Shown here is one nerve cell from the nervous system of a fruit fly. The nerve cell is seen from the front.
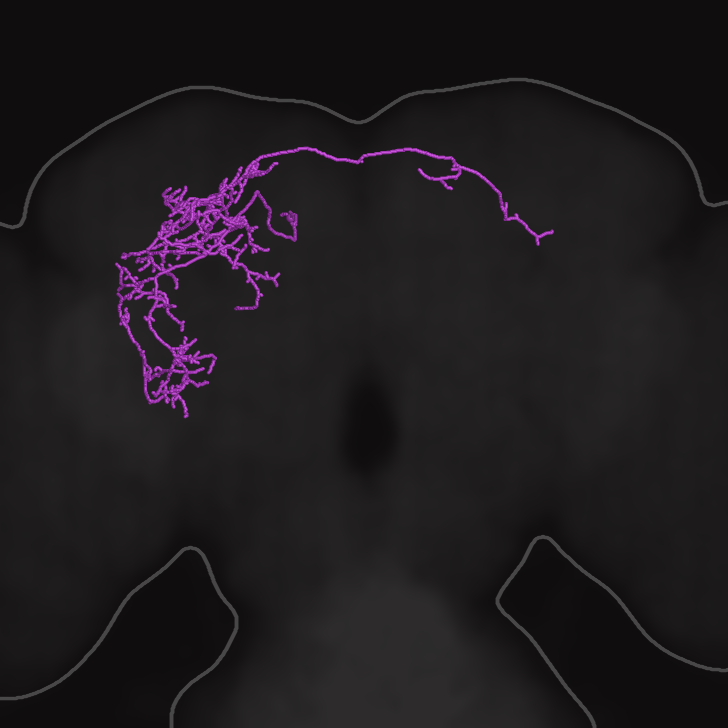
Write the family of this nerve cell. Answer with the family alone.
hemilineage DM4_dorsal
